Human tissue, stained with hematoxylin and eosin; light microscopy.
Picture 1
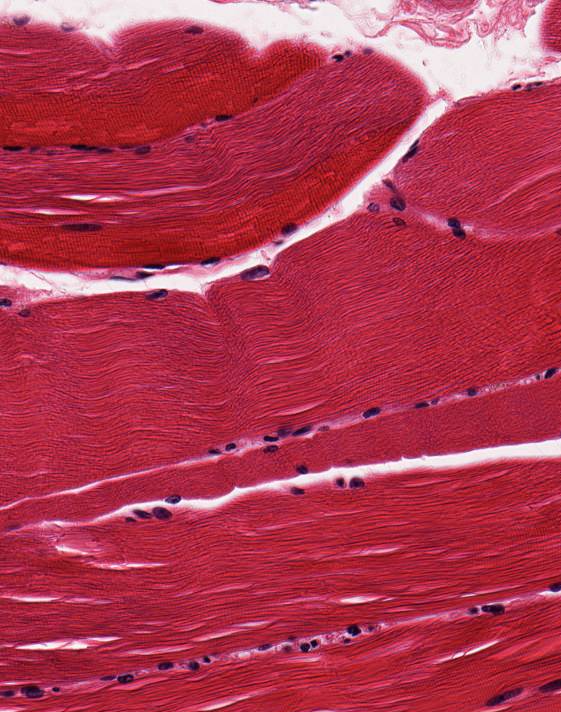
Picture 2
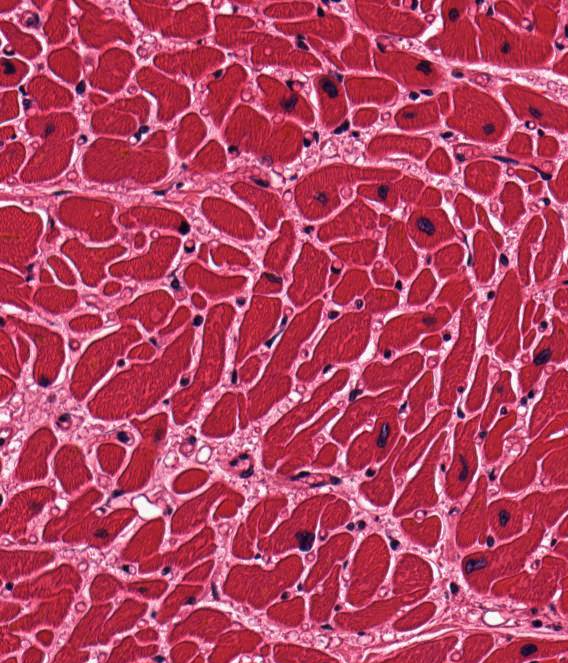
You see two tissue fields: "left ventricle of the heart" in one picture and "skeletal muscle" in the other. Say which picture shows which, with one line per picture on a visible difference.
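Picture 1: skeletal muscle. The dark purple nuclei lie at the edges of the fibres rather than in their centres.
Picture 2: left ventricle of the heart. Where a fibre nucleus is seen, it is a single nucleus lying centrally within the fibre.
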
